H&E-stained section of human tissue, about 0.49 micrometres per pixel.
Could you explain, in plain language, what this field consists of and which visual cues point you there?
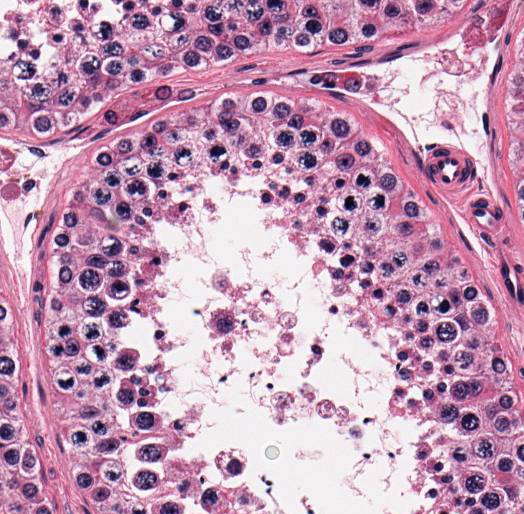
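This is a seminiferous tubule, one large tubule filling most of the field, with parts of neighbouring tubules cut off at the top, left and right edges. Its lining stacks many cell layers from wall to lumen, and large round cells with coarse, clumped dark chromatin lie in the middle layers.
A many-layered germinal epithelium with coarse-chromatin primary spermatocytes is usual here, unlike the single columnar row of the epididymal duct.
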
